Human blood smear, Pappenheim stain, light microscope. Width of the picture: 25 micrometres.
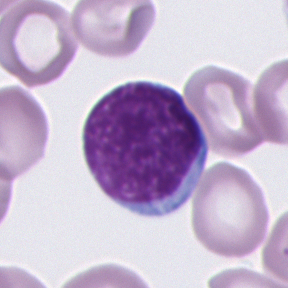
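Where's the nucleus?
Off-centre, pushed toward the upper left of the cell.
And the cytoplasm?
Just a thin crescent, mostly along the lower right edge, with no granules visible.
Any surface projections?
None on the cell surface.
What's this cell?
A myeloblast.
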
